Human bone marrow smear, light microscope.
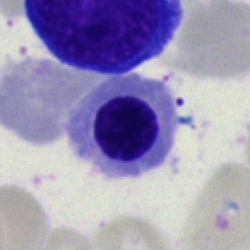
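Erythroblast, cell in the middle, stained human bone marrow smear, light microscope. Chromatin dense, staining dark purple. No nucleolus seen in the nucleus. Cytoplasm pale lilac-blue, with no visible granules.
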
